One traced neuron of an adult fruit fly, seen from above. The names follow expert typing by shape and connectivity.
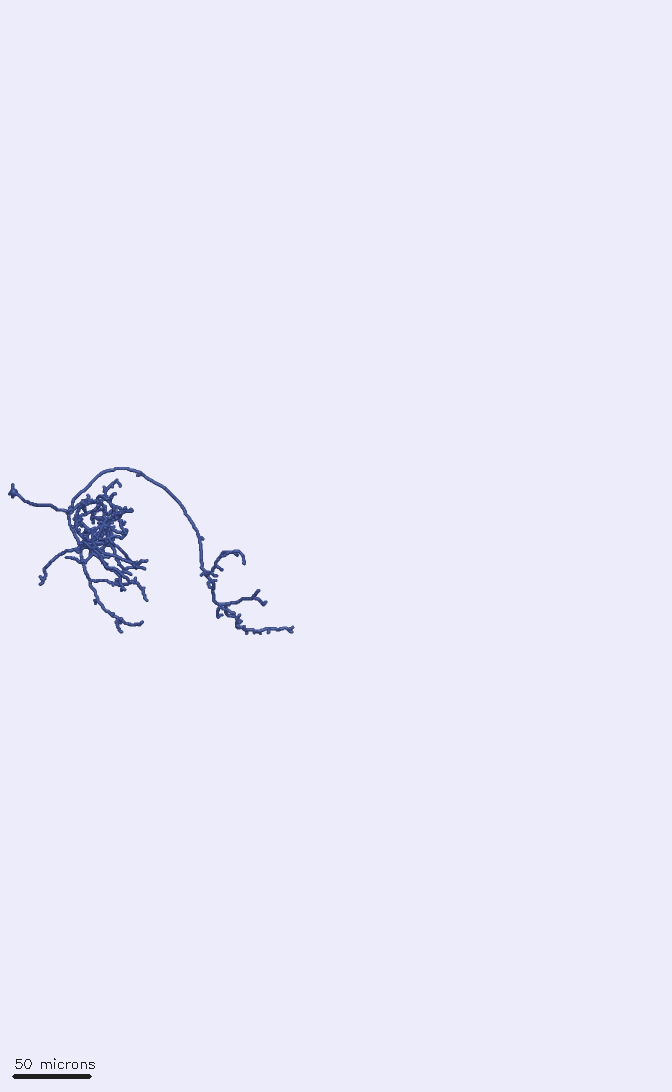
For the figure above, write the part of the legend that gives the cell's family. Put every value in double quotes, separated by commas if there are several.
"hemilineage SLPav1_medial"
